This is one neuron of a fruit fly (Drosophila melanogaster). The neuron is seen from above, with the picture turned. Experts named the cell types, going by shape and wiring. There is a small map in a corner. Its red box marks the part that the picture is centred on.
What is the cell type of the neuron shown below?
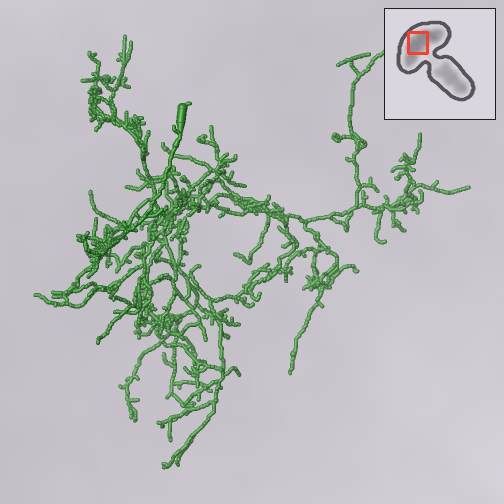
CL179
